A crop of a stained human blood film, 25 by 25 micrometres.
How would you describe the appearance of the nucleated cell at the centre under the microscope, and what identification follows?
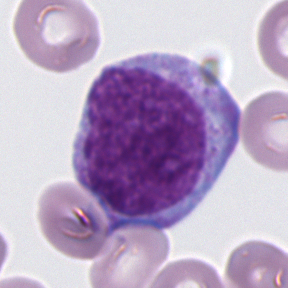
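The nucleus occupies most of the cell and sits off-centre toward the left. Blue cytoplasm, deepest in colour at the margin, forms a rim that is widest on the right. Fine purple granules lie scattered through the upper cytoplasm. It is an atypical promyelocyte.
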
